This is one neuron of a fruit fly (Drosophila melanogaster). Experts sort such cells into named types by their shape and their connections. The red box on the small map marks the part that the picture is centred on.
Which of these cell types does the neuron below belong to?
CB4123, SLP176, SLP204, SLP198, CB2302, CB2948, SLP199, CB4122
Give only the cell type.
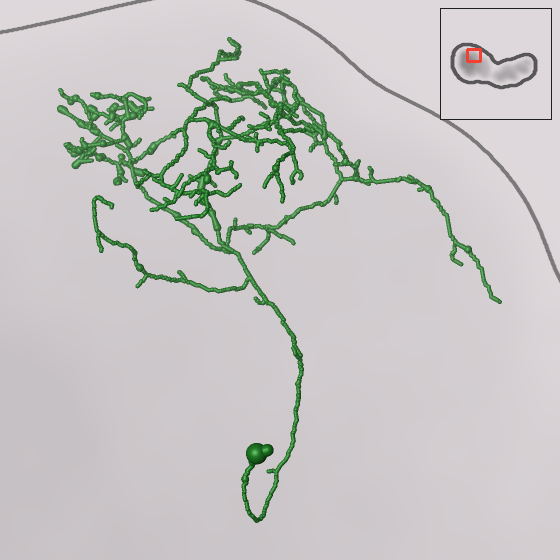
CB2302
